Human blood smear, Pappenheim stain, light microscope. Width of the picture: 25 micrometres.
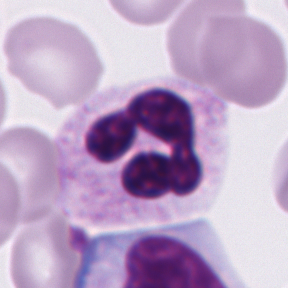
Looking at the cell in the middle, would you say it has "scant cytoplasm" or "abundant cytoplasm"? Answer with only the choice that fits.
Abundant cytoplasm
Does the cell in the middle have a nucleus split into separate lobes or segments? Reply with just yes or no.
Yes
